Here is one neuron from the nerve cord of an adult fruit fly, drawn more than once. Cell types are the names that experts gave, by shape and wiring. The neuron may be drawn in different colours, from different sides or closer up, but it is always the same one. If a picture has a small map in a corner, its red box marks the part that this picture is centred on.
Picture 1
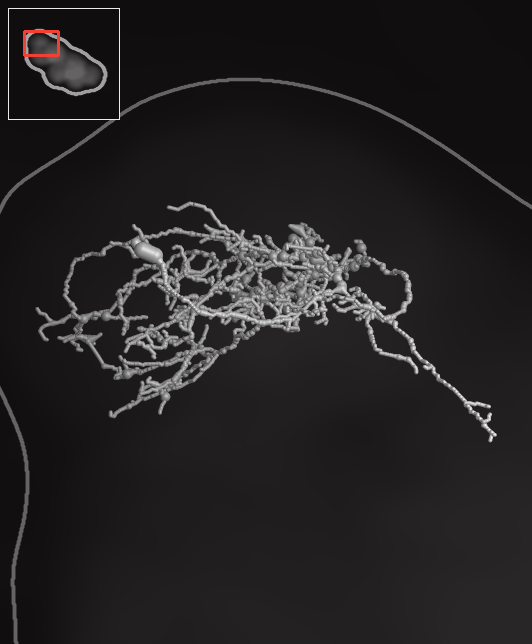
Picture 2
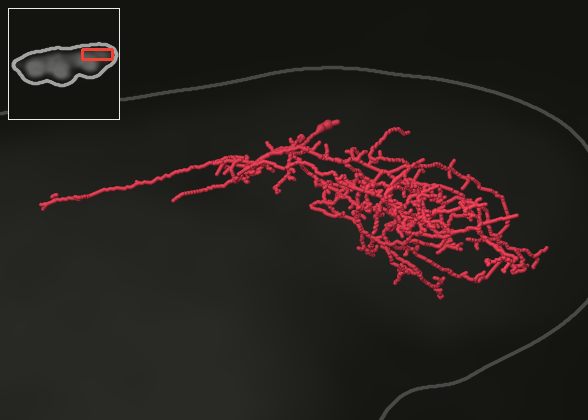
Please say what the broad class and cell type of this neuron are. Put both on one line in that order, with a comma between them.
nerve-cord intrinsic neuron, INXXX407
